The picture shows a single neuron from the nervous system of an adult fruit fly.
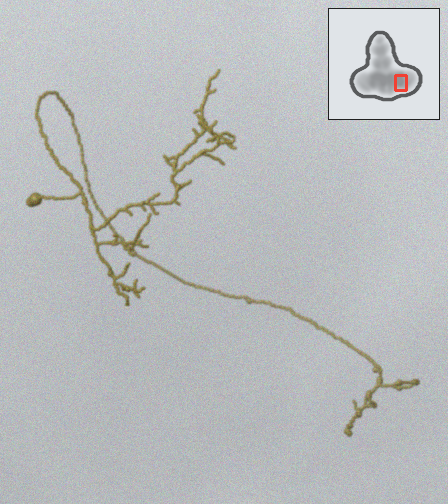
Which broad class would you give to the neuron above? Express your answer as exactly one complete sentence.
The neuron comes under the broad class optic-lobe intrinsic neuron.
